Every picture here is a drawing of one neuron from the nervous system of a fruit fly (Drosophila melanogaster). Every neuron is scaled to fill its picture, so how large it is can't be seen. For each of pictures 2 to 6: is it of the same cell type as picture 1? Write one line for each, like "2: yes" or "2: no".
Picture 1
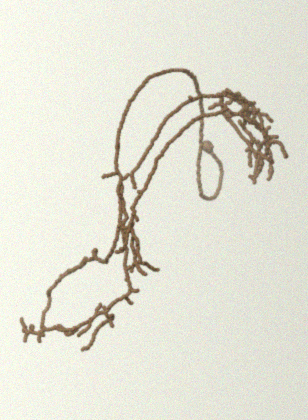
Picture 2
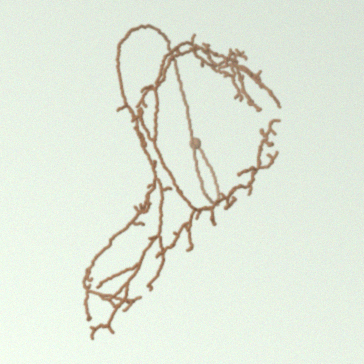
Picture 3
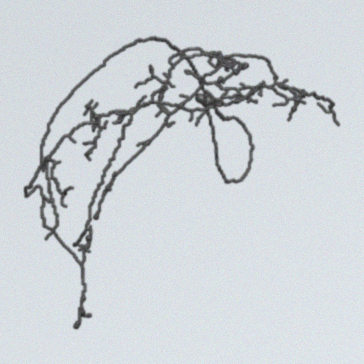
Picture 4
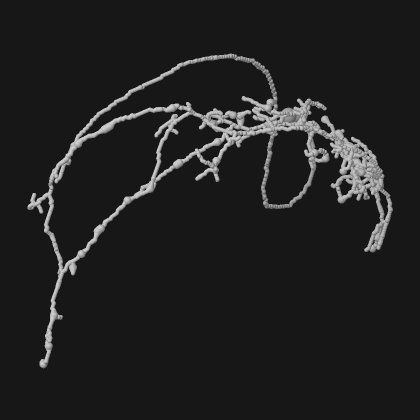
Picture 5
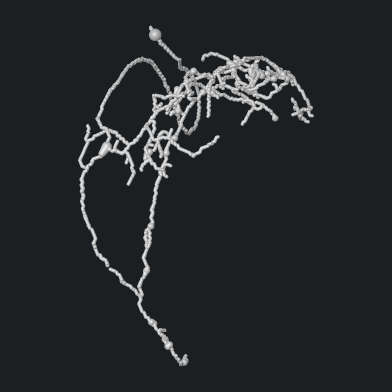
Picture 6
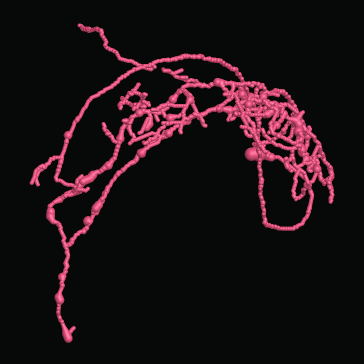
2: yes
3: no
4: no
5: no
6: no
